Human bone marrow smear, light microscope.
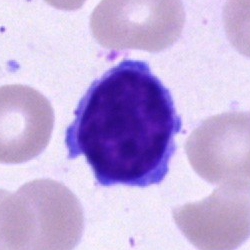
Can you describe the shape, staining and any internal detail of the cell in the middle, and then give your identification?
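In outline the cell is roughly round, though its sides are slightly angular. Its edge is slightly ragged, with small irregular projections. Nearly the whole cell is filled by the nucleus. No granules are visible in the cytoplasm. This is a lymphocyte.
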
